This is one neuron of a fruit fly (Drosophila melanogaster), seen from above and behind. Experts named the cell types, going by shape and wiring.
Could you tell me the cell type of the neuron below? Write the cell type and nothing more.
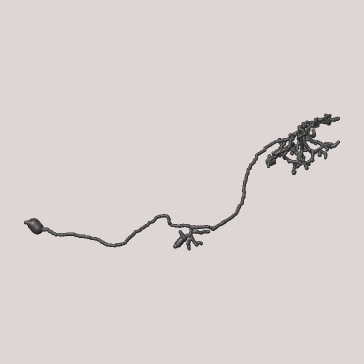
ER3m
